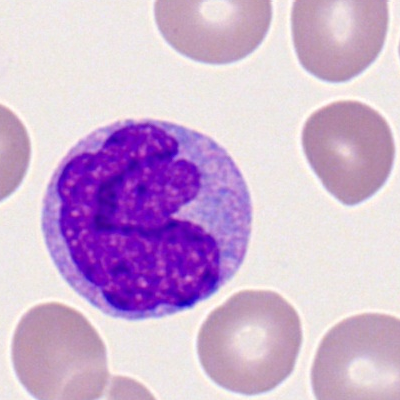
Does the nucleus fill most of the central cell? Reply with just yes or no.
Yes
